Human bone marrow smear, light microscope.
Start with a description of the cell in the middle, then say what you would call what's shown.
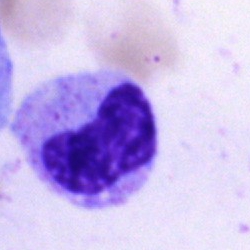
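First, the nucleus: bean-shaped, its indentation facing the upper left, and placed off-centre toward the right side of the cell. Next, the chromatin: dark purple and coarsely clumped. Then the cytoplasm, with fine pinkish-purple granules scattered through it. Last, the name: metamyelocyte.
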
